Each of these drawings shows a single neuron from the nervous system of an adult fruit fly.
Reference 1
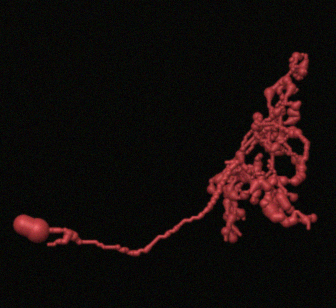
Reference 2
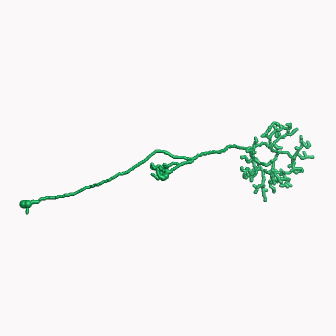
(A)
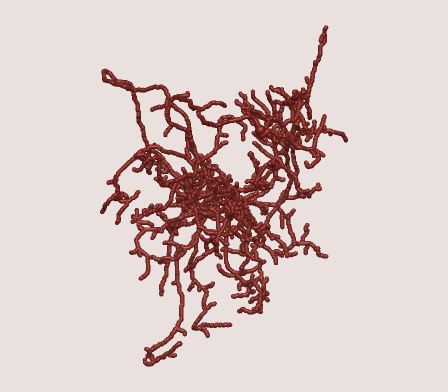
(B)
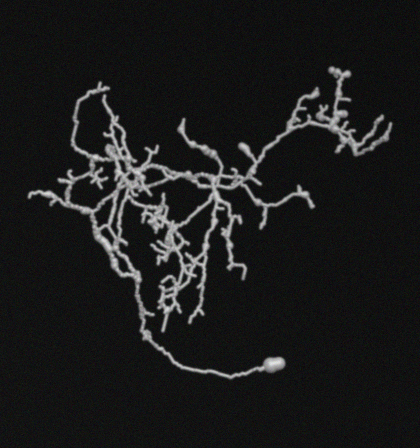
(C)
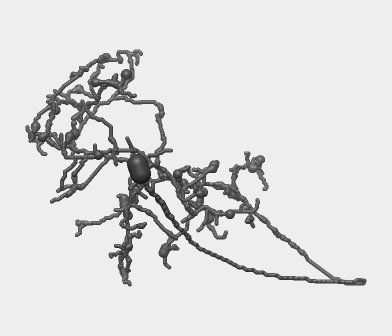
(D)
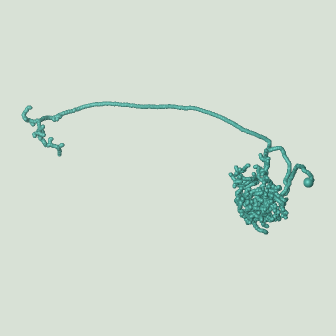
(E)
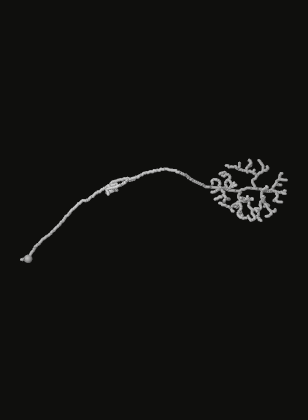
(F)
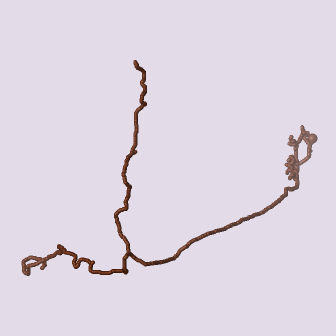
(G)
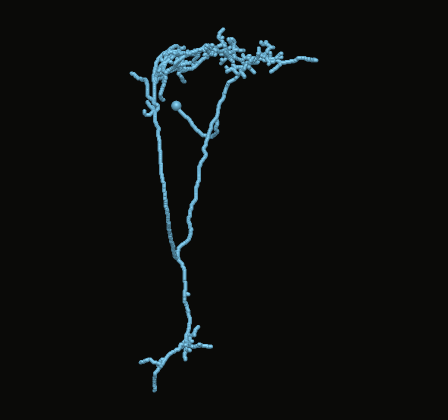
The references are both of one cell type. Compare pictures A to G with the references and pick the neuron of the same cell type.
Picture E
